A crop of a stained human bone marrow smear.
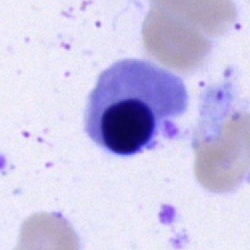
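Erythroblast in a stained human bone marrow smear: the cell in the middle has an irregular, not smoothly round, outline. Its nucleus lies off-centre, low in the cell, with very dark, dense chromatin showing little texture, and the cytoplasm is plentiful and blue.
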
